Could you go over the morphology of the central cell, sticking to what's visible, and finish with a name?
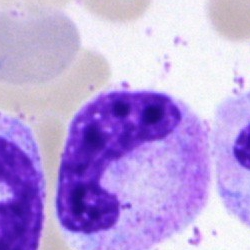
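Its nucleus forms a curved, horseshoe-like band, open toward the right. Chromatin is dense and deep purple, with darker clumps within it. The cytoplasm is abundant and pale lilac-pink, with fine pink-violet granules scattered throughout. This is a band neutrophil.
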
